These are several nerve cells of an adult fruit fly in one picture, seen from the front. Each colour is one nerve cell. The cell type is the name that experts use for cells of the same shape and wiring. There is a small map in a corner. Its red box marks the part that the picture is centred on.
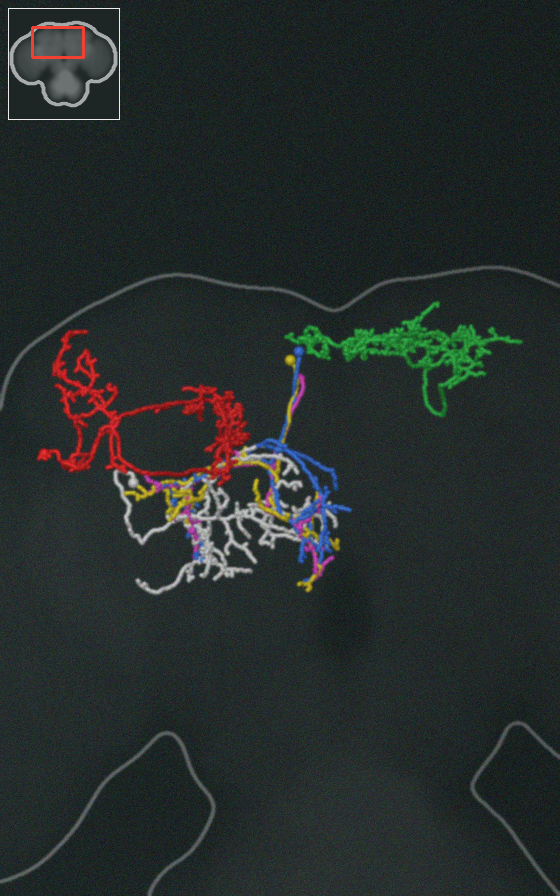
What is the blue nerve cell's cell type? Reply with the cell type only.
CB2152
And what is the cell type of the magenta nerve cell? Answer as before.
PS150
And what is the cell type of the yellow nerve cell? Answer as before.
CB1330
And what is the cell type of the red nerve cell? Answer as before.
CL089_b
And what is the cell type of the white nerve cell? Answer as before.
PS176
